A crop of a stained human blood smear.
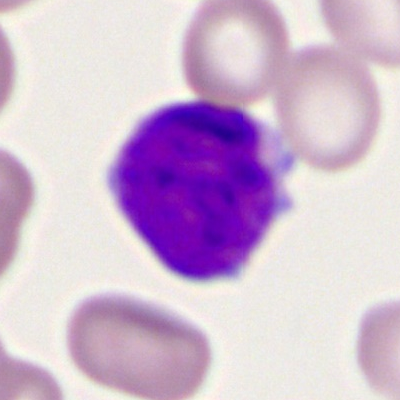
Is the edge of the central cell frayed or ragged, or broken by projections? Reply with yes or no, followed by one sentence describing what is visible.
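Yes. The right margin shows a few small ragged projections.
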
